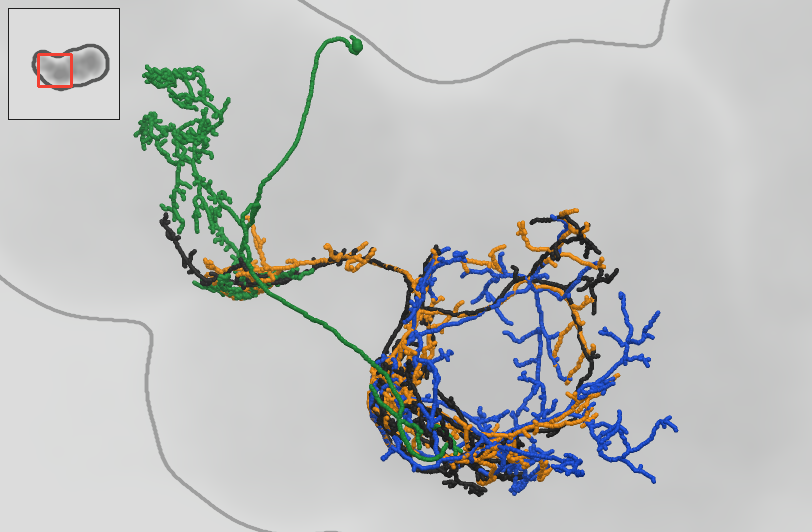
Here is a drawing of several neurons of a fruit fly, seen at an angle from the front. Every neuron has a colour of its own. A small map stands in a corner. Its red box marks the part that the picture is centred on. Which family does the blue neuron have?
hemilineage 04B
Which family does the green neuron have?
hemilineage 23B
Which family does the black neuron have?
hemilineage 04B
